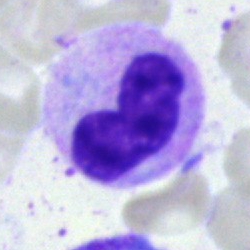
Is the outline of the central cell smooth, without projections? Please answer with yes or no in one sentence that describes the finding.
Yes, the cell has an outline that is smooth instead of rough.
